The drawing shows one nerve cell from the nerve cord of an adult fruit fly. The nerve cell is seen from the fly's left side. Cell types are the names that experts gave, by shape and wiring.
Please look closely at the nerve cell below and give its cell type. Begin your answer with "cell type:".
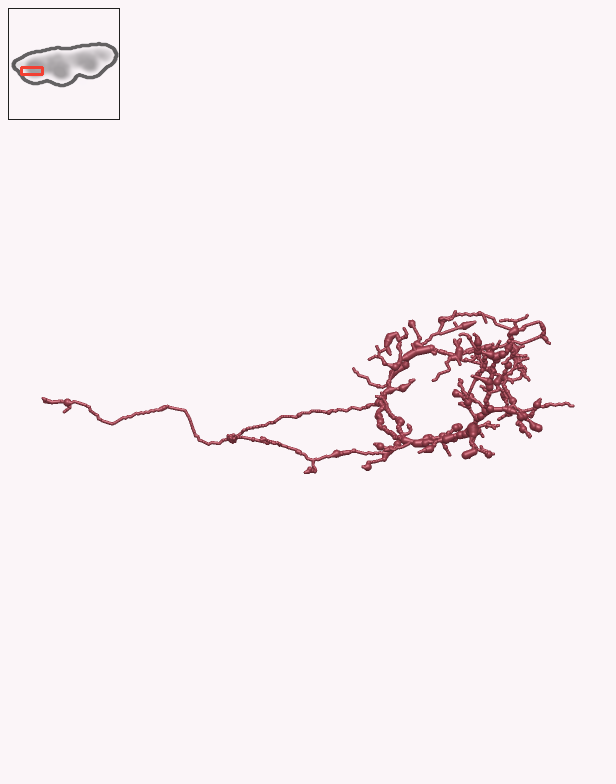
cell type: SNpp41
